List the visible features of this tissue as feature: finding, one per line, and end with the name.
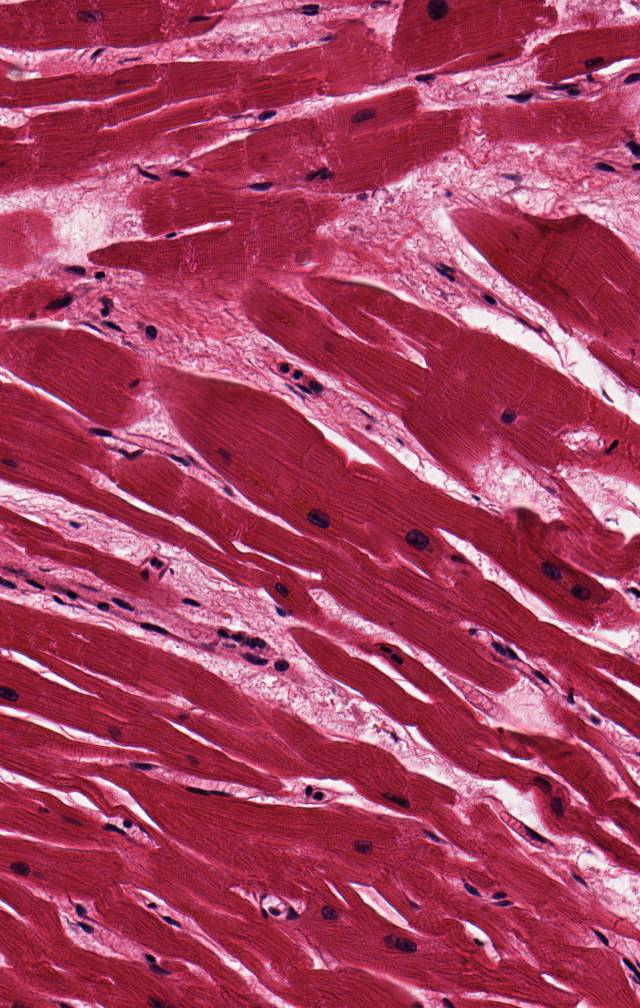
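Branching: many muscle fibres branch and join neighbouring fibres
Nuclei: single, oval, central in each fibre
Cytoplasm: deeply eosinophilic, with fine cross-striations
Stroma: small, dark, elongated stromal nuclei in the connective tissue between fibres
Name: atrial appendage of the heart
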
